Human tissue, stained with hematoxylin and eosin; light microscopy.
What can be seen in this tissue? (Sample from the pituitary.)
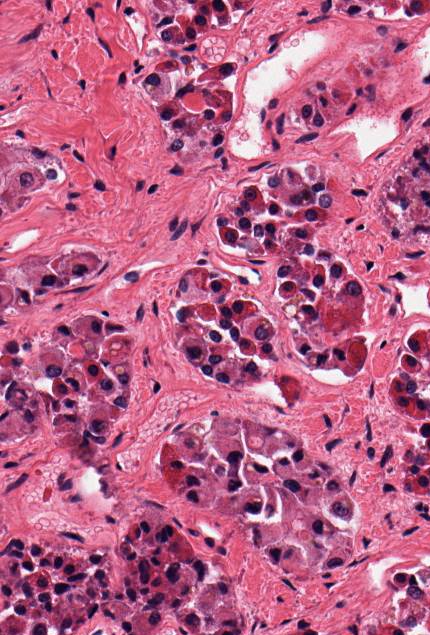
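Nests of large, polygonal cells with abundant cytoplasm. Stroma between nests: dense pink collagen, scattered slender spindle-shaped nuclei. White clefts part some nests from the surrounding stroma; largest at upper right.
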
